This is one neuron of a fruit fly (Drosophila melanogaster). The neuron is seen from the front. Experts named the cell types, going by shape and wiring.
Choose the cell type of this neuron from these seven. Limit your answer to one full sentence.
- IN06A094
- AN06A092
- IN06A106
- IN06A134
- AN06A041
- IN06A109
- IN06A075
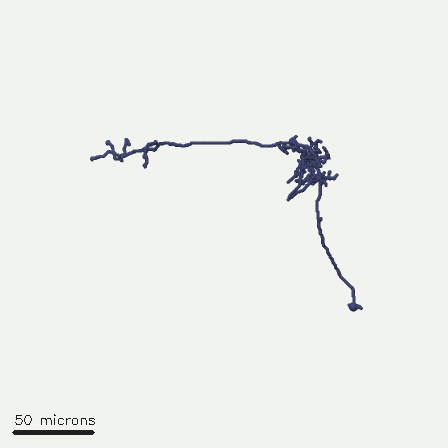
The cell type this neuron represents is IN06A075.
